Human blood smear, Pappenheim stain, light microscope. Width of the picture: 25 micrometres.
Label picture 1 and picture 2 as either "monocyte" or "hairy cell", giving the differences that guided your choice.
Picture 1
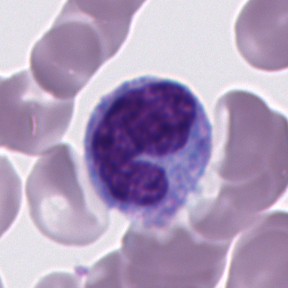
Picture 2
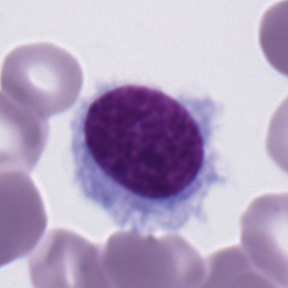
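The monocyte is in picture 1; the hairy cell is in picture 2. Working through the features in turn, the outline comes first: the monocyte is roughly round with a smooth edge, whereas the hairy cell has many fine, hair-like projections sticking out from its cytoplasm all around, and its outer edge is frayed and indistinct rather than sharply drawn.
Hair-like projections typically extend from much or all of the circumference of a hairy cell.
Next, size: the monocyte measures about 13 by 11 micrometres, and the hairy cell about 14 micrometres across.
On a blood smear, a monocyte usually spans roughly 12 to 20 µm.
Then the nucleus: in the monocyte it is about 11 by 8 micrometres, while in the hairy cell it is oval, about 11 by 9 micrometres, with a smooth outline free of notches or indentations, and it lies toward the top of the cell. In each cell the nucleus fills about 60% of the cell's area, so this point does not separate them. The chromatin of the hairy cell is dark purple with a faint mottled pattern. No nucleoli can be made out in either nucleus.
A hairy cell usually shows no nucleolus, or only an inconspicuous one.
Last, the cytoplasm: both cells share the same pale greyish blue, and in the monocyte it holds only fine, faint, dust-like speckles.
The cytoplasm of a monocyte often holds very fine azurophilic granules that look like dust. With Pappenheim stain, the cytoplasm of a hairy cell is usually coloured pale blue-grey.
Around the monocyte, red cells touch it along its lower edge, while its upper edge borders clear background.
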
